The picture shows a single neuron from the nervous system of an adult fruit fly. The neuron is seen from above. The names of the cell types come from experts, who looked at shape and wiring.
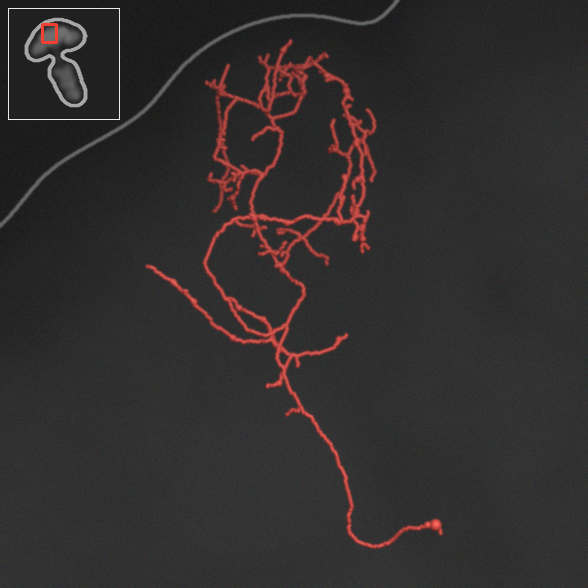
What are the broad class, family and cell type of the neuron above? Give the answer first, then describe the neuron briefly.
It is a central-brain intrinsic neuron. Its family is hemilineage DM6_dorso_lateral. The cell type is SIP073. It lies in the brain. The cell body can be seen at the lower right of the picture. The picture shows dozens of branch ends.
